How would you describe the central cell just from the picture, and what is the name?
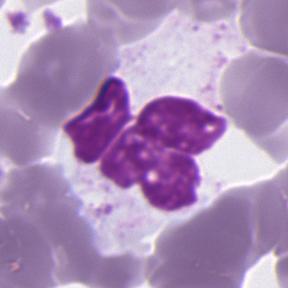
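Three separate lobes make up the nucleus. Its chromatin is dense and deep purple, mottled with a few paler patches. The cytoplasm is plentiful and very pale, almost colourless, with fine, sparse violet-pink granules scattered through it. The cell is a segmented neutrophil.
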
